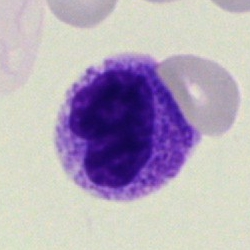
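Band neutrophil, the central cell in a stained human bone marrow smear. The nucleus looks indented, which gives it a kidney-like shape, and its chromatin is dark and clumped. It lies toward the left, so the band of cytoplasm on the right is wider. That cytoplasm appears filled with fine purple granules.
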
